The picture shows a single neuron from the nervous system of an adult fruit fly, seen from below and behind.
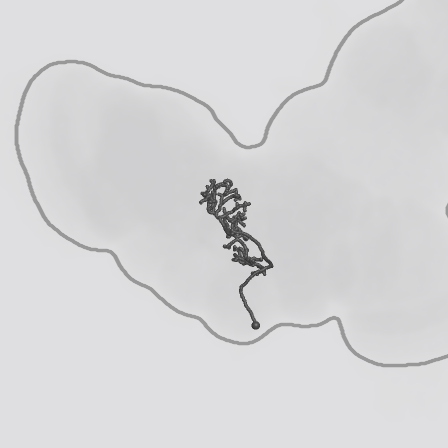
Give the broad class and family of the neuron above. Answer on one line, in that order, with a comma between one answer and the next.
central-brain intrinsic neuron, hemilineage LALv1_dorsal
